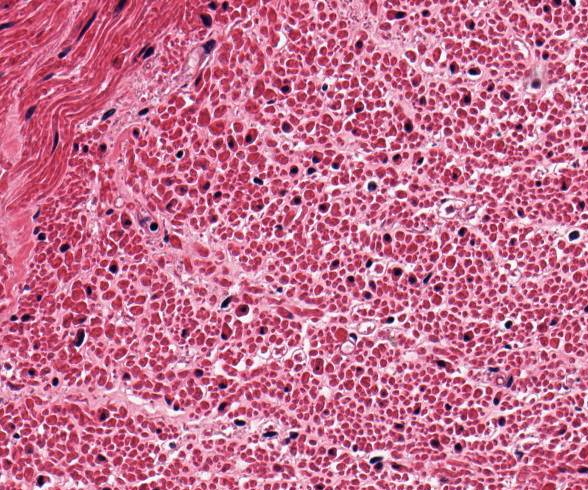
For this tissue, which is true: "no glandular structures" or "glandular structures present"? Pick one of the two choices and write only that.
No glandular structures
